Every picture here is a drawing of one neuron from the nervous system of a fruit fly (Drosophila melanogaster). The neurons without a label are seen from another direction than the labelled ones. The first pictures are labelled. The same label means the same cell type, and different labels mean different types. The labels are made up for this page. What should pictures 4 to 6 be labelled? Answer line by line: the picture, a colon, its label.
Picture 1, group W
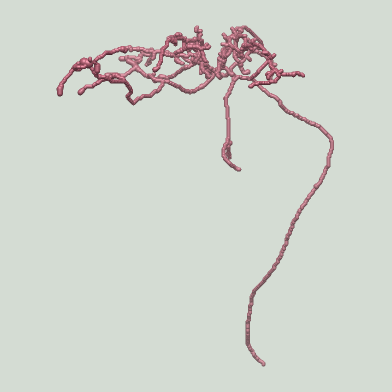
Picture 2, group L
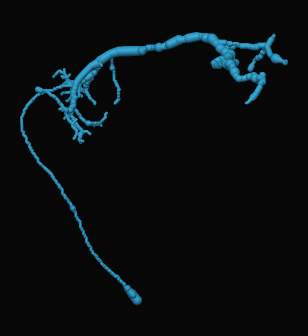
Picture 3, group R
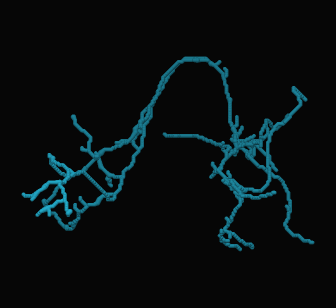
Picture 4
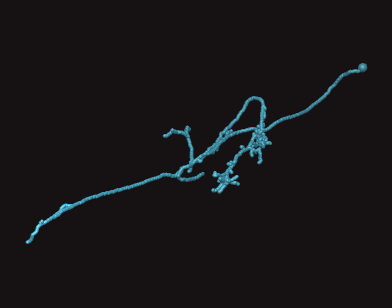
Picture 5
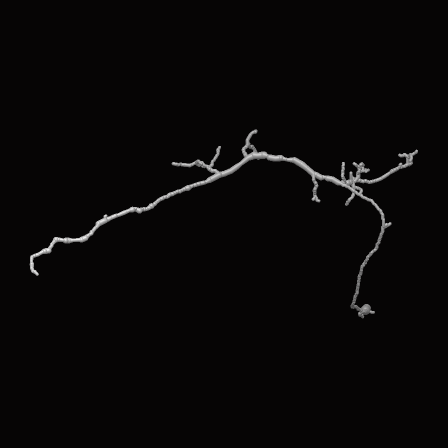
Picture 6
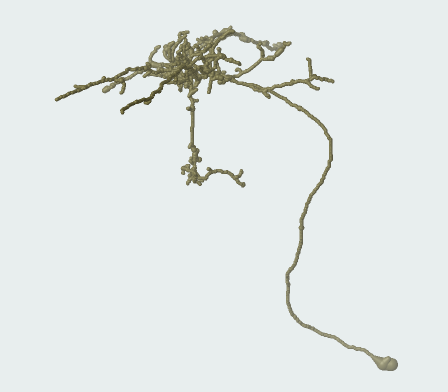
4: group R
5: group L
6: group W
